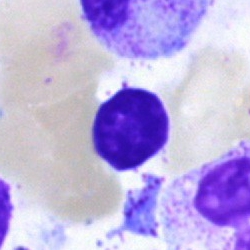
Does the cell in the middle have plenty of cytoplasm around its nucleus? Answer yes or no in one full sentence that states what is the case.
No, most of the cell is taken up by its nucleus.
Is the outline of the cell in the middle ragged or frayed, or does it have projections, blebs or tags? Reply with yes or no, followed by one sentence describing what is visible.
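No. The cell has a roundish outline with smooth edges.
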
